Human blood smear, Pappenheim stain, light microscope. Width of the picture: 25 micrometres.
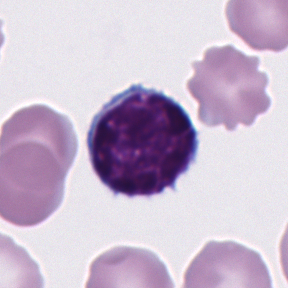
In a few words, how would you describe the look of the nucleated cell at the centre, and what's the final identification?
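Overall, the cell is about 10 micrometres across. Its nucleus is round in outline and about 9 micrometres across, and only a very thin rim of cytoplasm shows around it; that rim is blue. Chromatin: dark and coarsely clumped. The cell's edge is slightly uneven rather than smooth. The cell is a typical lymphocyte.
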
